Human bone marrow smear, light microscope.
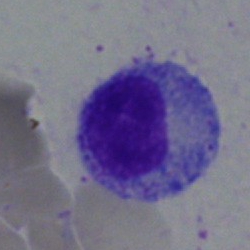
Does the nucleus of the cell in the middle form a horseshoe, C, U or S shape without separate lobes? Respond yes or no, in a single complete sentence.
No, rather than a horseshoe, C, U or S shape, the nucleus is a compact round or oval mass.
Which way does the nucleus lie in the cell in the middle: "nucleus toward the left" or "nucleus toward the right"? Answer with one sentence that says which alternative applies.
The nucleus is placed toward the left, whether upper, middle or lower.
